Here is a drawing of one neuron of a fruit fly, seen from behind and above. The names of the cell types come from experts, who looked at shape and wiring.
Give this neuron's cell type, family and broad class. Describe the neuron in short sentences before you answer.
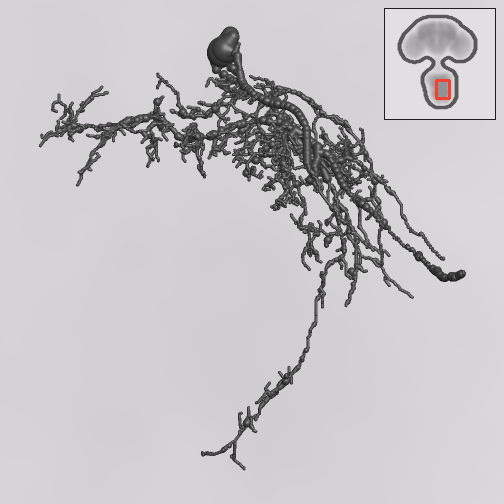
More than a hundred branch ends can be seen. As drawn here it is about as wide as it is tall. Its cell type is MNad24. The family is MNad. It is a motor neuron of the nerve cord.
